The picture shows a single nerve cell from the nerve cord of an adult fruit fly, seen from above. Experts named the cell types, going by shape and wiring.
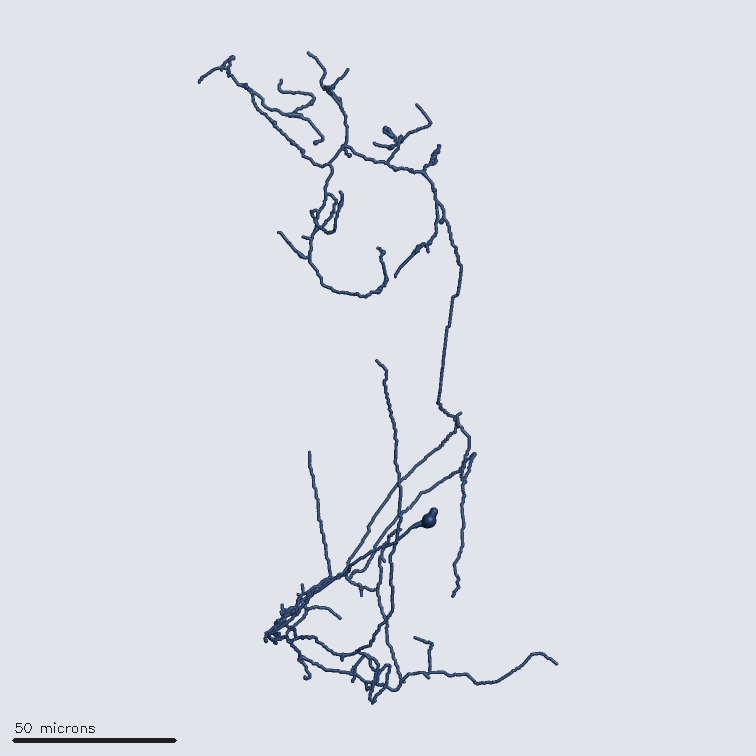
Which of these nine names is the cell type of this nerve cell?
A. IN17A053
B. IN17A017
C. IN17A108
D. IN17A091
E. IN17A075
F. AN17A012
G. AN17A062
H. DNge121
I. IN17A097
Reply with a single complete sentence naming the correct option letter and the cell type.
The nerve cell is an instance of IN17A108, the cell type listed under option C.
